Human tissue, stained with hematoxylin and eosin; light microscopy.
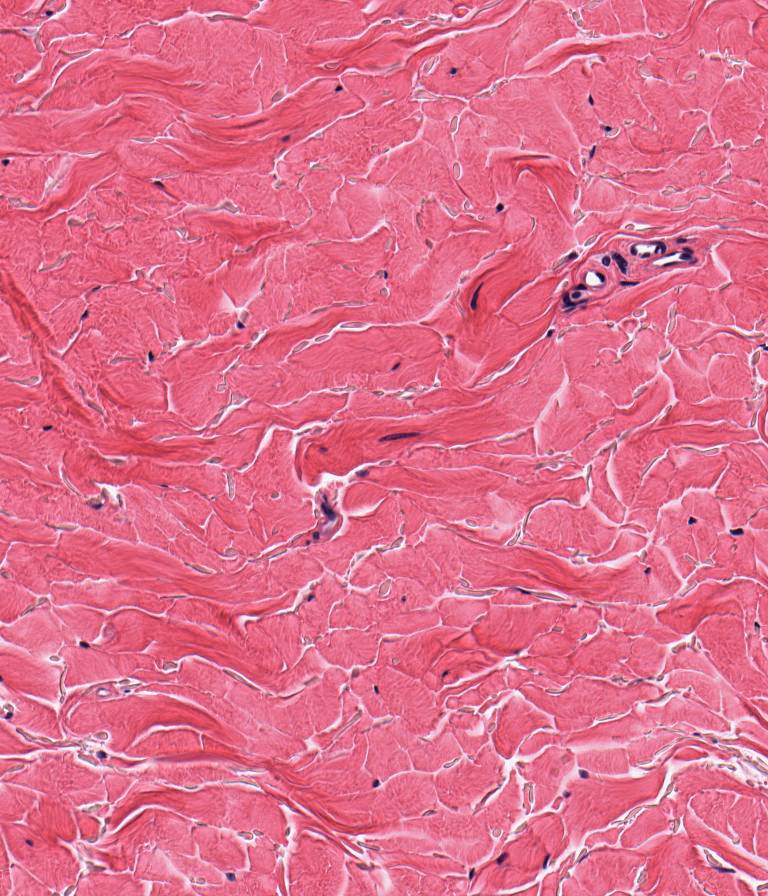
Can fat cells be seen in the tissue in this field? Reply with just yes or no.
No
